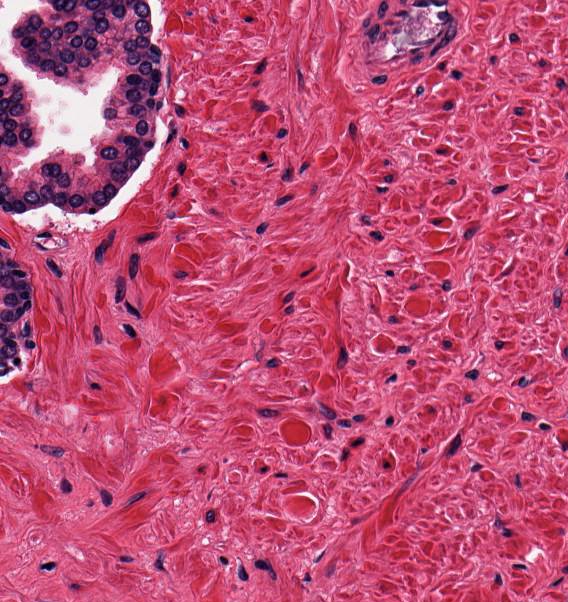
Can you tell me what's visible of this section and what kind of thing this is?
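Look first at the gland, lined by epithelium several cell layers thick with crowded, round, dark nuclei. Beside it on the left, smooth muscle fibres run lengthwise with elongated nuclei; across the right half they're cut mostly crosswise, as rounded pink profiles. In the stroma, nuclei are small, dark and widely scattered. This is prostate.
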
